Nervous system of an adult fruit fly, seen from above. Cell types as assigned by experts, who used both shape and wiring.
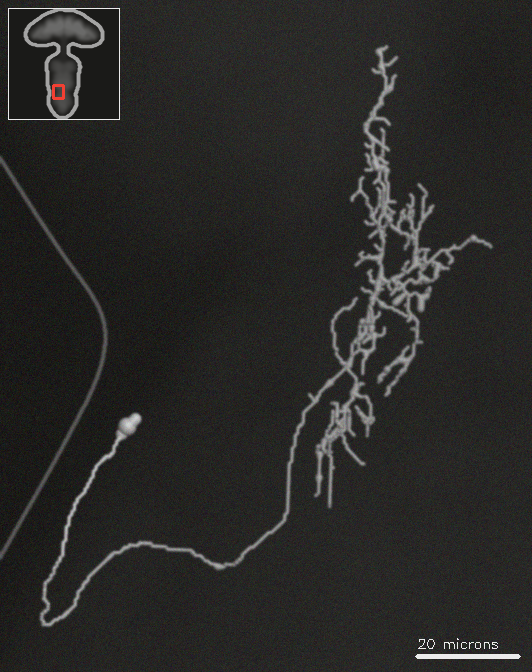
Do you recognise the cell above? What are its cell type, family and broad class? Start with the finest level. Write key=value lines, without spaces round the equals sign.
cell_type=IN09A086
family=hemilineage 09A
broad_class=nerve-cord intrinsic neuron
